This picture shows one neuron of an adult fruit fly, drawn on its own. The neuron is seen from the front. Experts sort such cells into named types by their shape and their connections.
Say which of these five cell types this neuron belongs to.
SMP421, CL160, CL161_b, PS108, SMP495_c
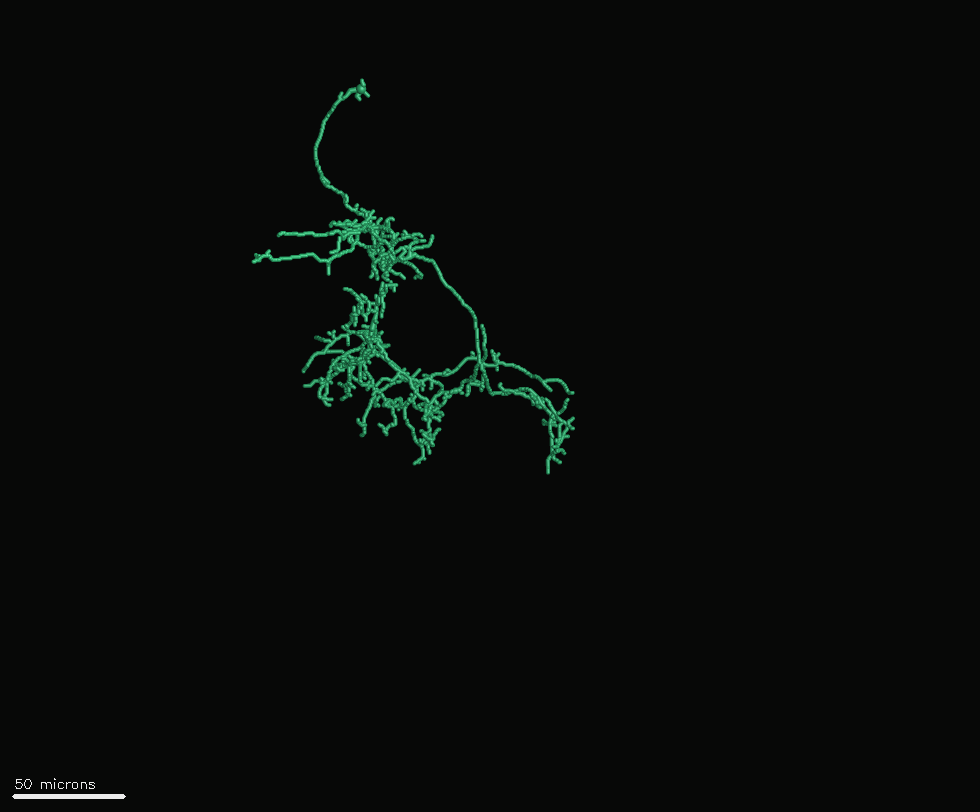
PS108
